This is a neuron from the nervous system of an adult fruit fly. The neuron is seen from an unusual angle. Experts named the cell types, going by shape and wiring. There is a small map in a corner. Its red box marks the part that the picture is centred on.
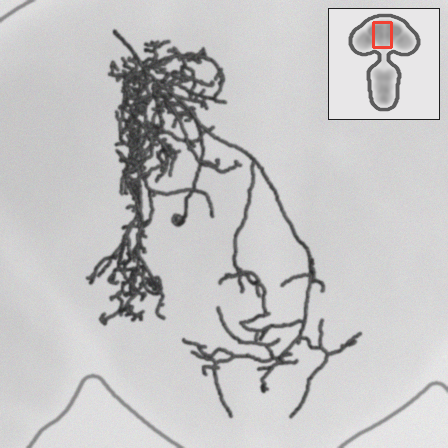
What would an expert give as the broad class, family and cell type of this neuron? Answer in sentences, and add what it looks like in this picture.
Its broad class is central-brain intrinsic neuron. The family is hemilineage DM6_central2. The cell type is LAL195. It lies in the brain. Its cell body lies in the middle of the picture. Dozens of branch ends can be seen.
